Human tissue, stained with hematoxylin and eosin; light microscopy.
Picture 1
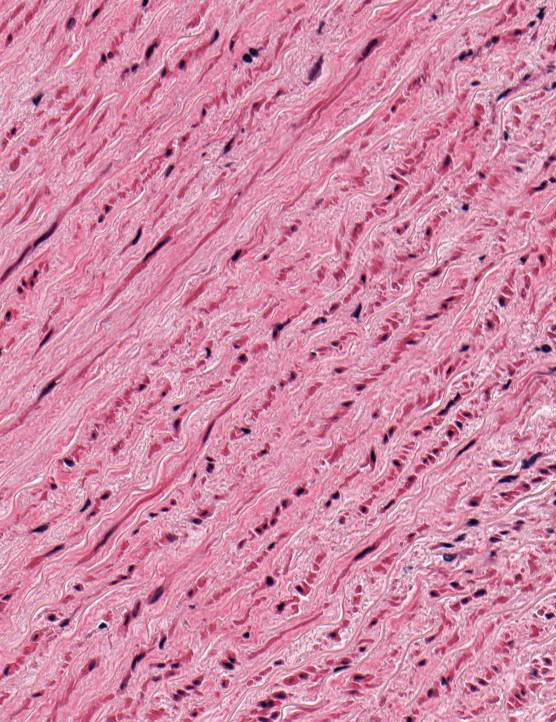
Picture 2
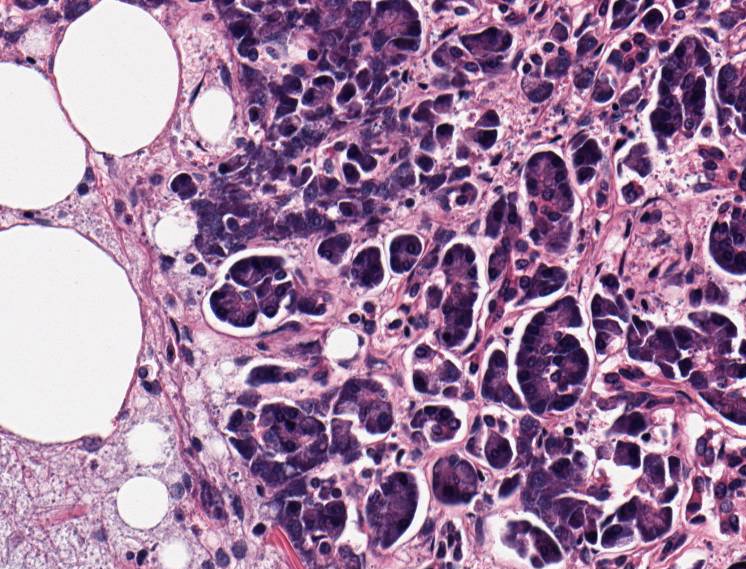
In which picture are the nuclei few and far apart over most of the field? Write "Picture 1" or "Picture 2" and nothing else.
Picture 1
